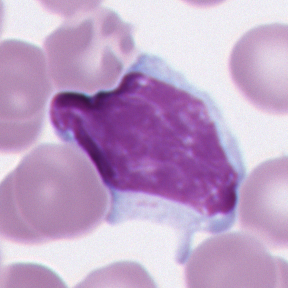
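Typical lymphocyte, seen at the centre of the field. Its outline is angular and irregular rather than round; follow it down to the narrow tail of cytoplasm extending from the bottom edge. At its upper left end the nucleus carries a small knob-like bulge. No vacuoles are seen in the cytoplasm.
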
